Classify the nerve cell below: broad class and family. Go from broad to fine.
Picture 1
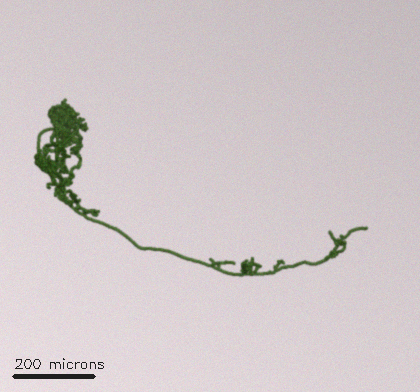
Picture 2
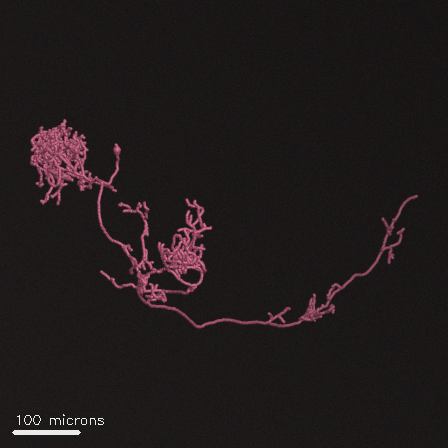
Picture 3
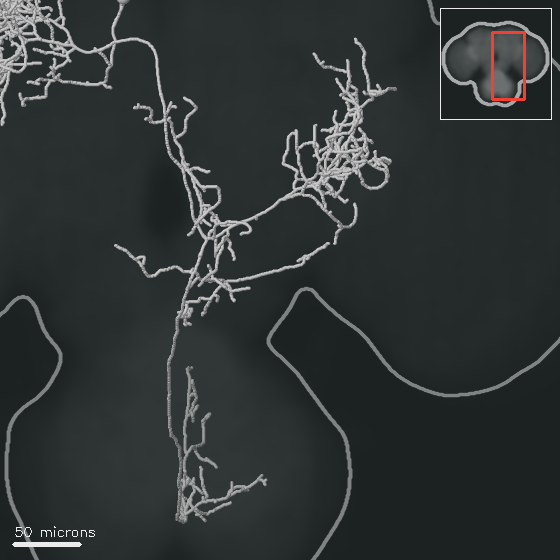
descending neuron; DNp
